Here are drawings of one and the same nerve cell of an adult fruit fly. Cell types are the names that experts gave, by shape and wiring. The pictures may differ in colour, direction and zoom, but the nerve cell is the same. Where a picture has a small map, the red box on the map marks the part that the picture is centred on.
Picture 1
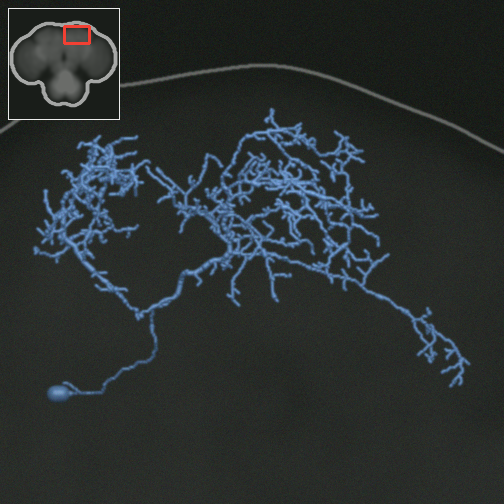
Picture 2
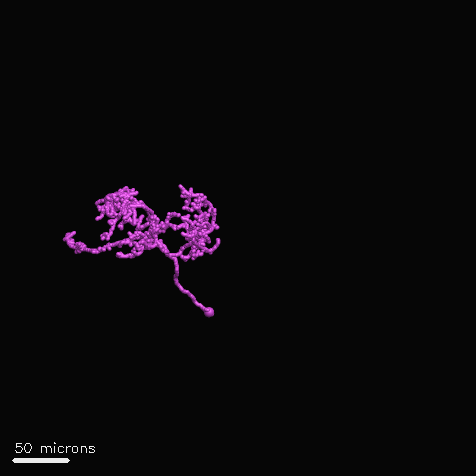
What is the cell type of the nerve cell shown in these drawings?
SMP389_a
